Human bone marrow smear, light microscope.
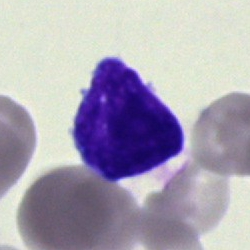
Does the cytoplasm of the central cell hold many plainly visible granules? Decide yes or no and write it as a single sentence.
No, the cell shows no granules in its cytoplasm.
